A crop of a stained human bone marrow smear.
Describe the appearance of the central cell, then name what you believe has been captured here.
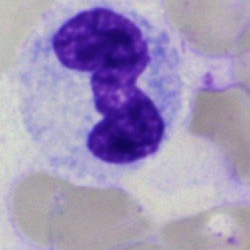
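The nucleus is bent into an S-like band that narrows in the middle. Its chromatin is dark purple and coarsely clumped. Around it, the cytoplasm is pale with a faint bluish-lilac tint, and fine, faint lilac granules are scattered throughout. It is a band neutrophil.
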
